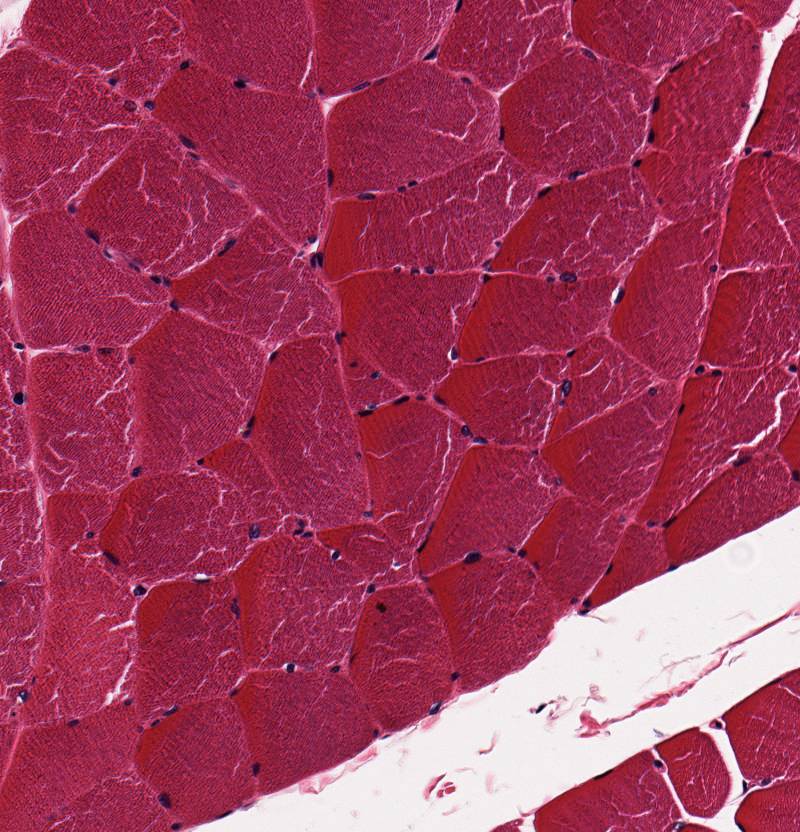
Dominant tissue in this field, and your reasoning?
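What you have here is skeletal muscle. Notice the fibres: polygonal, with angular corners where neighbours meet.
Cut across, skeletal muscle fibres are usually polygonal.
Now the nuclei: dark and flattened, they lie at the fibre edges, not in the centres.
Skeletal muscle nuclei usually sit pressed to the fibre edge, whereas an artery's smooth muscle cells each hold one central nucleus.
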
